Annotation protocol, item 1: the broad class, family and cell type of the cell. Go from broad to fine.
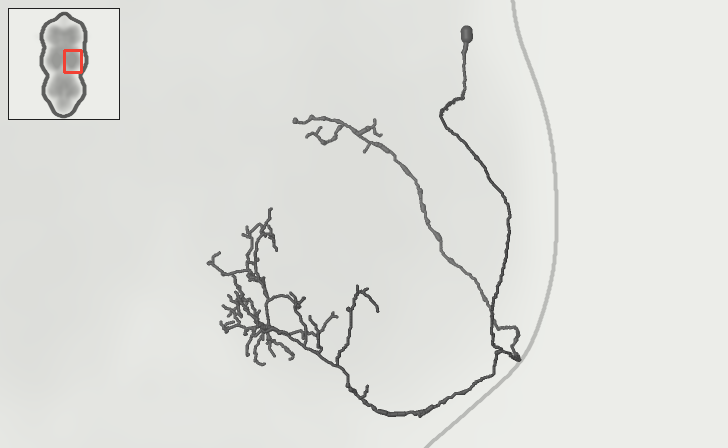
nerve-cord intrinsic neuron; hemilineage 08A; IN08A041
